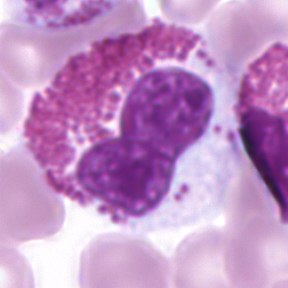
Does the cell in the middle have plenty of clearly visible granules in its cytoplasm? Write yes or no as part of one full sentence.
Yes, this cell's cytoplasm carries many visible granules.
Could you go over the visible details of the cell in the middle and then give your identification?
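Two lobes make up the nucleus, set along a line running from upper right to lower left. Its chromatin is coarse and clumped, stained deep purple. The cell outline is roughly round. This cell is an eosinophil.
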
